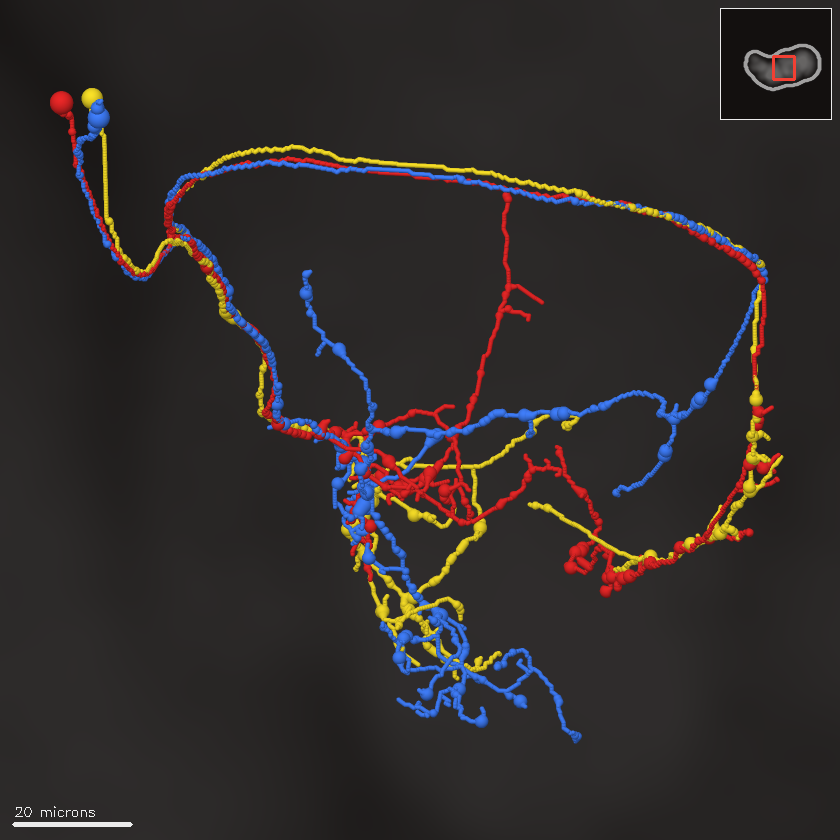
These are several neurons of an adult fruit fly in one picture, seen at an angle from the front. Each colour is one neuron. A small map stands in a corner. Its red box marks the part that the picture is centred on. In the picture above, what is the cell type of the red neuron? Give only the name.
WED040_c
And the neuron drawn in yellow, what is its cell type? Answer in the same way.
WED040_a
